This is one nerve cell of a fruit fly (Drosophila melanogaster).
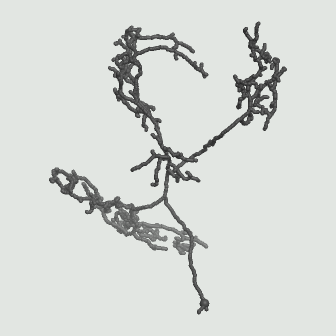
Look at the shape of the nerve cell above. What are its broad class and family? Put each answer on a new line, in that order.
central-brain intrinsic neuron
hemilineage DM6_central1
